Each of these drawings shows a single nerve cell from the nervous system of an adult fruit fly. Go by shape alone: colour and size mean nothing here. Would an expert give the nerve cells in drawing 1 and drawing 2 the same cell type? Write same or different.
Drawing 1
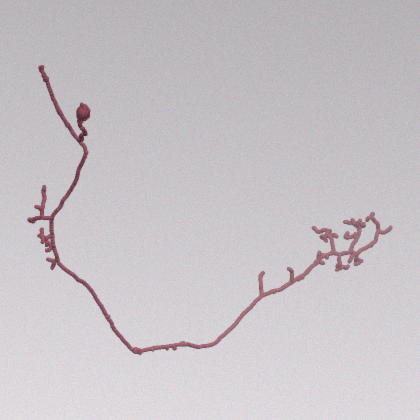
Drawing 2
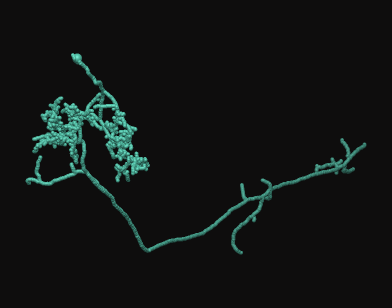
different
